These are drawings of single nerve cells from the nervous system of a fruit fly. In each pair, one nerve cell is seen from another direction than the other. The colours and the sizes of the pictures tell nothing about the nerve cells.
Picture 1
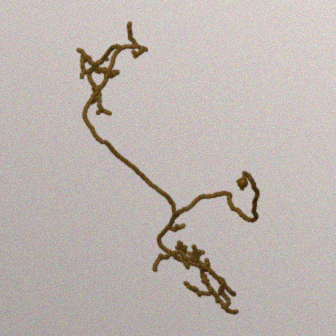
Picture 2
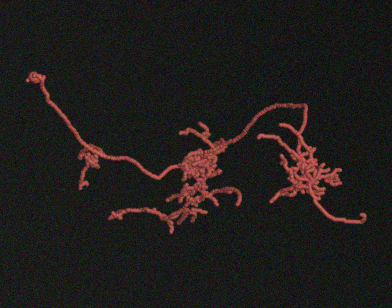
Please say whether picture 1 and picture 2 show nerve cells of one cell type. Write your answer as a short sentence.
They are of different cell types.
